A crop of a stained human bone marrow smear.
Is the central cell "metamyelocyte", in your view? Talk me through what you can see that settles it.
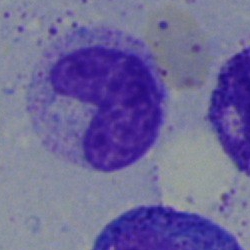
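Metamyelocyte is right for the central cell; band neutrophil is the weaker match. What settles it: the kidney-shaped nucleus, its indentation facing left.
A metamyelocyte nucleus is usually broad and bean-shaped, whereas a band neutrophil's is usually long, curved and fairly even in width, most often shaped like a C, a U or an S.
Cytoplasm widest on the left, filling the nuclear indentation. Chromatin moderately clumped rather than fine and even; this would suit a band neutrophil as well.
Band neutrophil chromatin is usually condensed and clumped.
No nucleoli visible. Round, smooth outline. Parts of other nucleated cells at right and bottom edges, not touching.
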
